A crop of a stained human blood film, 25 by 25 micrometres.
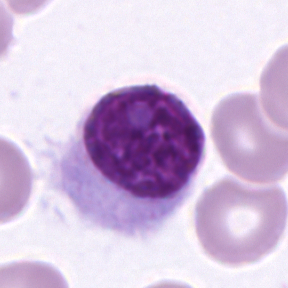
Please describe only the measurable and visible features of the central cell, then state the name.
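The cell measures about 13 micrometres across, and its nucleus about 10 micrometres. The nucleus is round in outline, with a smooth margin that shows no notch or indentation. It fills about 60% of the cell's area and sits toward the upper right of the cell. Its chromatin is dark purple and coarsely clumped. Pale greyish blue cytoplasm forms a broad crescent on the lower left side of the nucleus. The cell is a plasma cell.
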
